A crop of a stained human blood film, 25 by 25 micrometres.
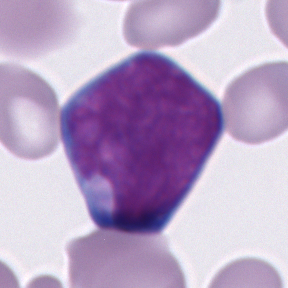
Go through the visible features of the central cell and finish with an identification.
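See how the outline is angular, roughly five-sided with fairly straight edges? The cytoplasm is a deep blue, and there aren't any granules in it. Down at the lower left, right next to the nucleus, there's a pale, clear patch. So that one's a myeloblast.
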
